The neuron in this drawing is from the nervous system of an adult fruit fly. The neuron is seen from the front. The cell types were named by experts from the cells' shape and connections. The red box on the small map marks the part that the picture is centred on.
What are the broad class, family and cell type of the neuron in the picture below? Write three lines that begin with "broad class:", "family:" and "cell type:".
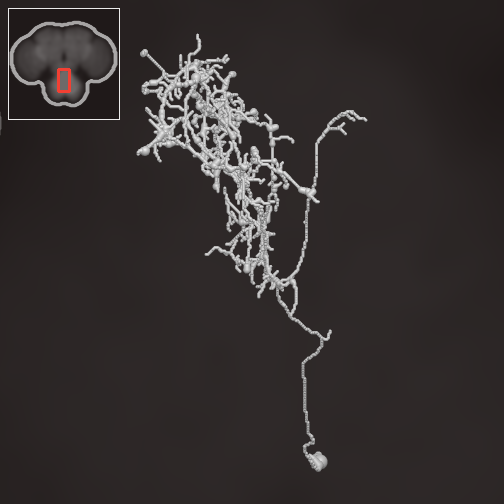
broad class: nerve-cord intrinsic neuron
family: hemilineage 06B
cell type: IN06B053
